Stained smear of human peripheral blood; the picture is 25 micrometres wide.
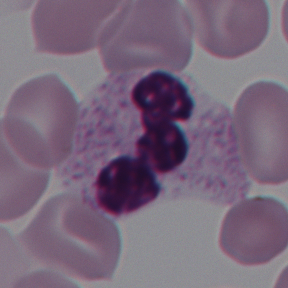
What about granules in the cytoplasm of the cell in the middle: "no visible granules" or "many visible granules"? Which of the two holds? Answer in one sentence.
Many visible granules are held in the cell's cytoplasm.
